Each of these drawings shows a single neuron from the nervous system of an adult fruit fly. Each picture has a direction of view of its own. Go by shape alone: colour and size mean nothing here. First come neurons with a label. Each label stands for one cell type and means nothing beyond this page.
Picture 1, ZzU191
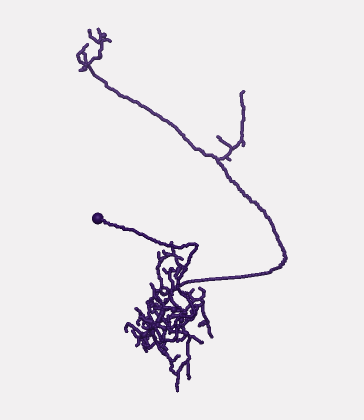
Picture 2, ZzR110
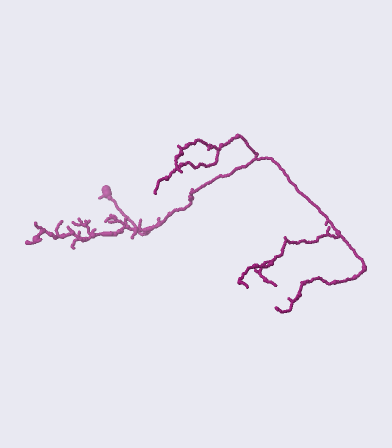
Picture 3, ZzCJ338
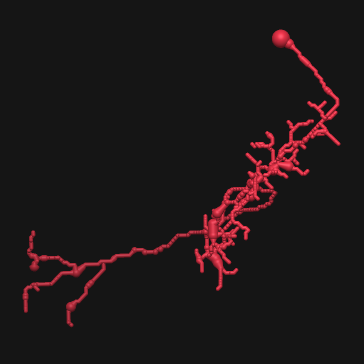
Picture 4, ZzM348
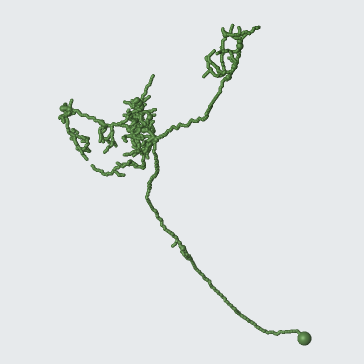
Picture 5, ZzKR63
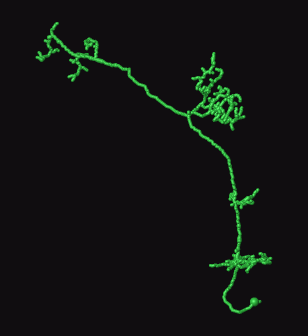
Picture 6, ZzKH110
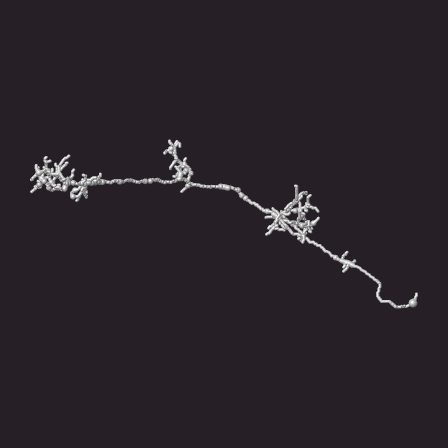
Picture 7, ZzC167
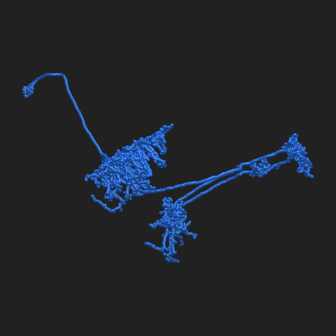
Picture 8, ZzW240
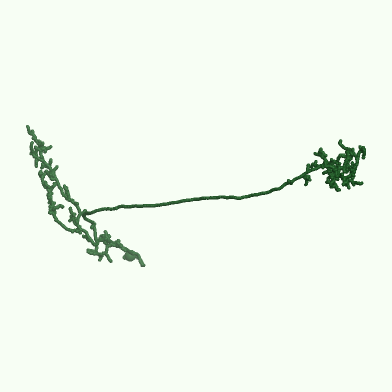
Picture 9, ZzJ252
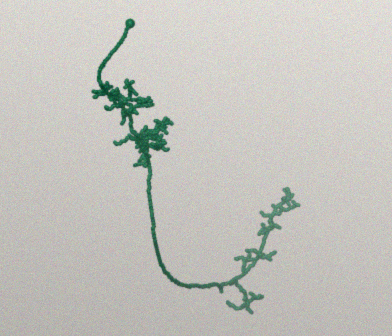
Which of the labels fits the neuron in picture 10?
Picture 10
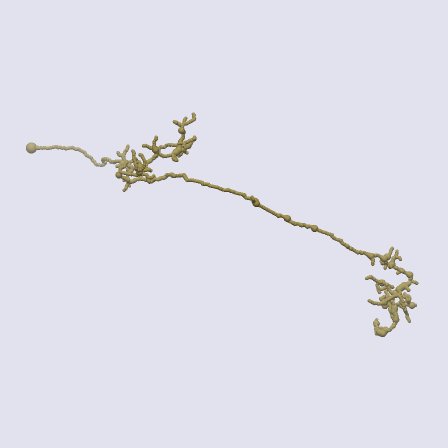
ZzW240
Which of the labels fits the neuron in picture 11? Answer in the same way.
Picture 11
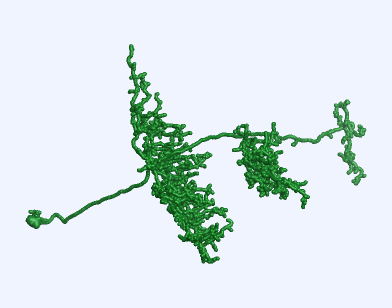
ZzC167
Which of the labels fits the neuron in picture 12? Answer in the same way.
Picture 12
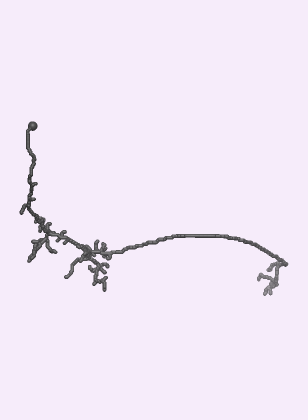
ZzCJ338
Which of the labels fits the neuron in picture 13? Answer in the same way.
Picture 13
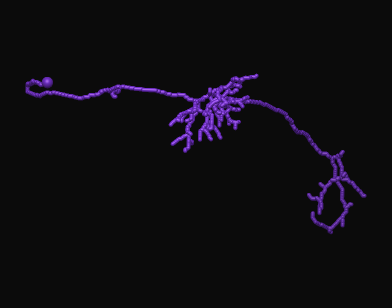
ZzM348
